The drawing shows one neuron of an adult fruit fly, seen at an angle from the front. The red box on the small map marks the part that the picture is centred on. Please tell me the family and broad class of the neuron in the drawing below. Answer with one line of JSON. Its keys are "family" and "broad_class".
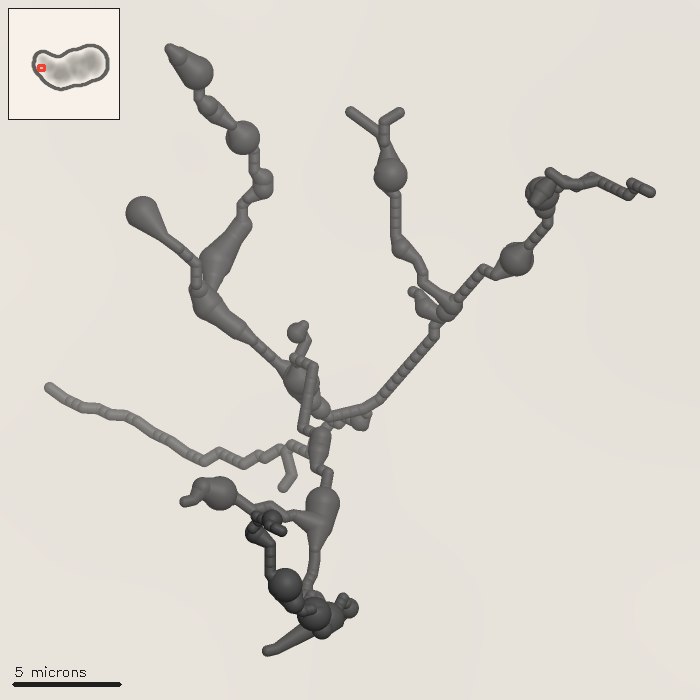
{"family": "class mechanosensory proprioceptive", "broad_class": "sensory neuron entering the nerve cord"}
